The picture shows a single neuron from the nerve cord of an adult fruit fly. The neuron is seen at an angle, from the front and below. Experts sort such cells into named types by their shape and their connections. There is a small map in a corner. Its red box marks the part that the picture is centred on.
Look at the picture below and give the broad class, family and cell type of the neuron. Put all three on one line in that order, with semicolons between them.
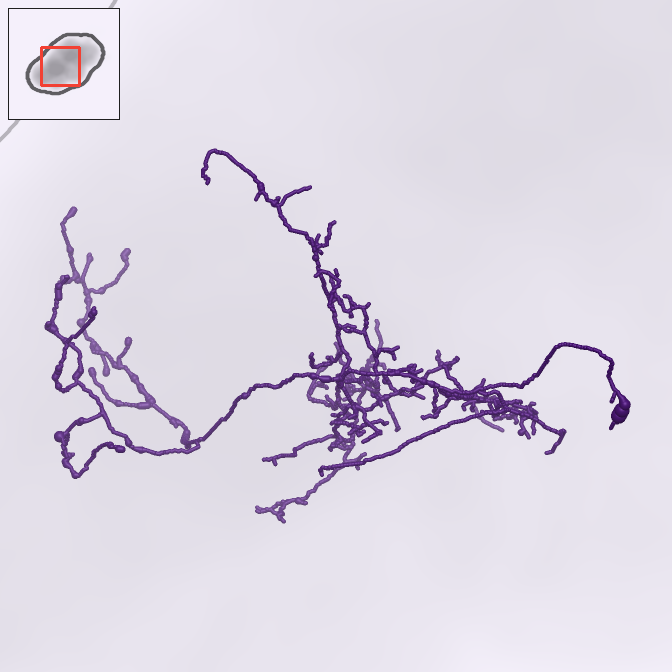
nerve-cord intrinsic neuron; hemilineage 14A; IN14A025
